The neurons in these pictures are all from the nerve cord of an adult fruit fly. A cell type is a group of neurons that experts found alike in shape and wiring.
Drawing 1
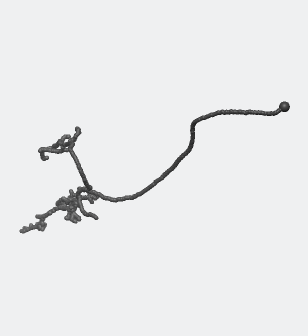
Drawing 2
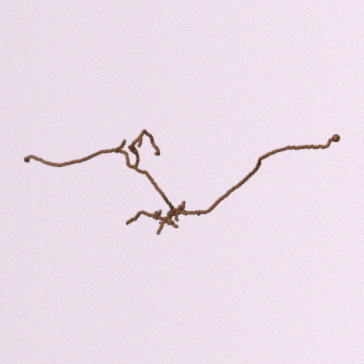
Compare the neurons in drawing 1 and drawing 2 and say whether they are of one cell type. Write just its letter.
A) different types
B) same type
A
